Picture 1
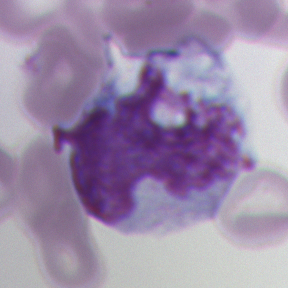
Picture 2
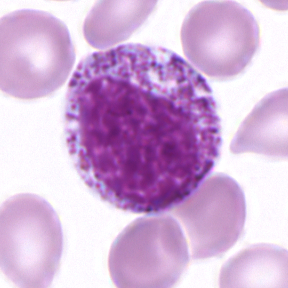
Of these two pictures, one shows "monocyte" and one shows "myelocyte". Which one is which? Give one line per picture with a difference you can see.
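Picture 1 shows a monocyte: No distinct granules are seen in the cytoplasm.
Picture 2 shows a myelocyte: The cytoplasm holds many coarse dark purple granules.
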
